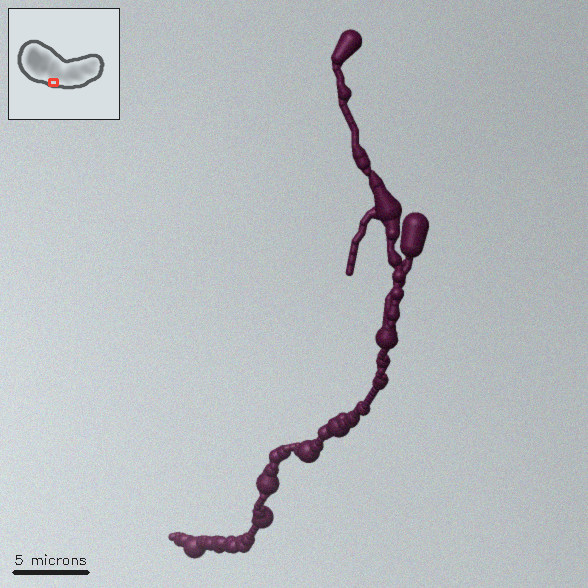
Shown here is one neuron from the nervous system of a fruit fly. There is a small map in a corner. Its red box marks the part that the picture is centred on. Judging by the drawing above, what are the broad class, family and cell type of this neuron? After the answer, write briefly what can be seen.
It is an optic-lobe intrinsic neuron. Its family is L. Its cell type is L4. The drawing shows no cell body. From top to bottom in the picture it spans about 35 microns. There are a dozen or fewer branch ends.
